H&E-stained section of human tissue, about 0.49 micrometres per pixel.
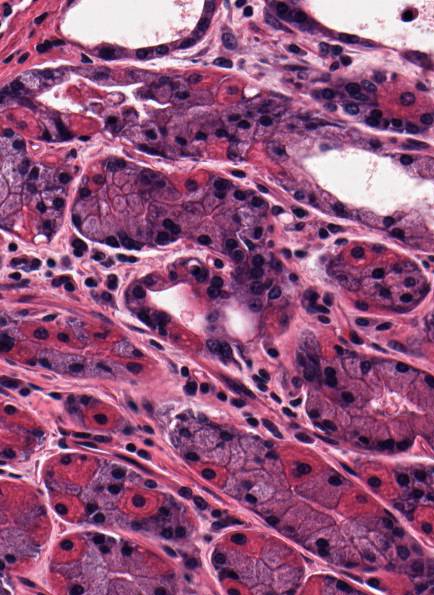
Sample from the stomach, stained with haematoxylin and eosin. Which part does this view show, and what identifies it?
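These are fundic glands. Closely packed glands, cut lengthwise and obliquely, run diagonally from upper left to lower right, separated by thin pink strands of connective tissue. Along them, throughout the field, lie scattered large rounded cells with bright pink cytoplasm and a central round nucleus.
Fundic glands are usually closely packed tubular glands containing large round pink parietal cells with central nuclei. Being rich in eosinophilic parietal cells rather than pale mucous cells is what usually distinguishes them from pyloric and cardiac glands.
Near the centre, the stroma between the glands holds many small, dark, round nuclei.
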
